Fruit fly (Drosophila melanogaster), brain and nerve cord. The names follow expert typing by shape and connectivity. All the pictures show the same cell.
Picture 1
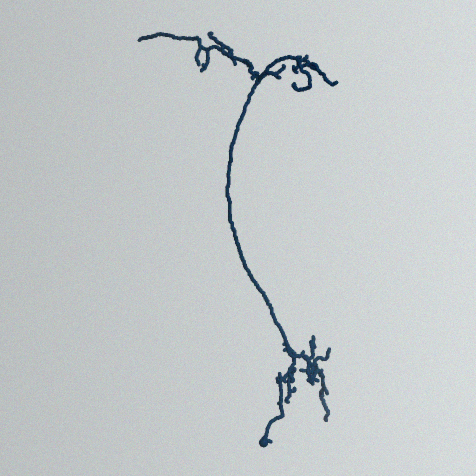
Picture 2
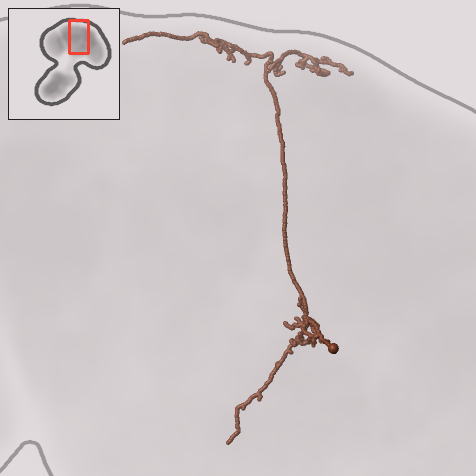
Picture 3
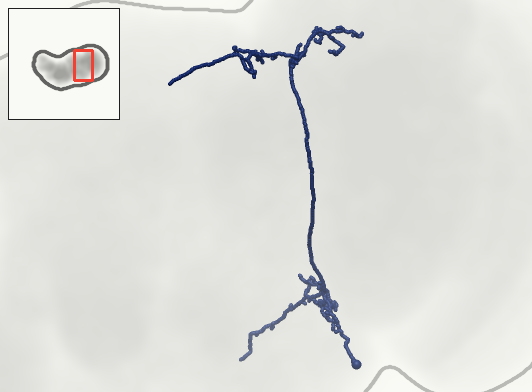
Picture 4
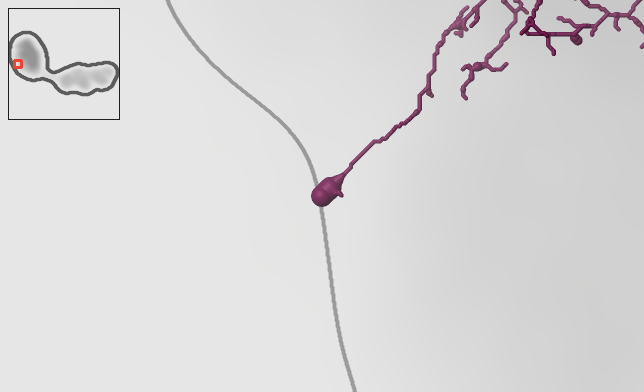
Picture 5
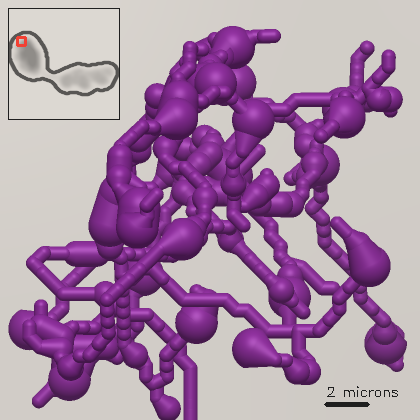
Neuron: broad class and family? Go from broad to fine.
central-brain intrinsic neuron; hemilineage FLAa3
